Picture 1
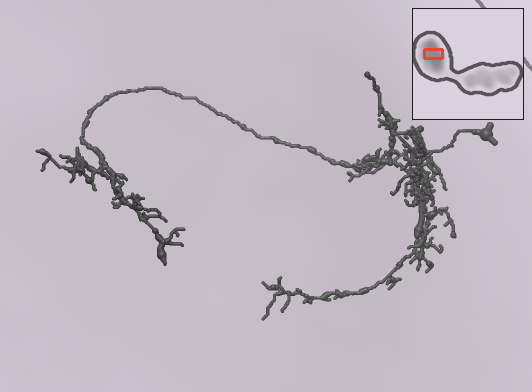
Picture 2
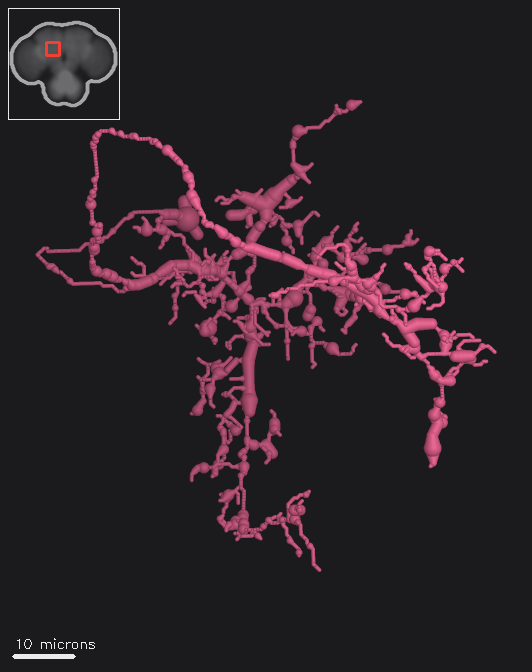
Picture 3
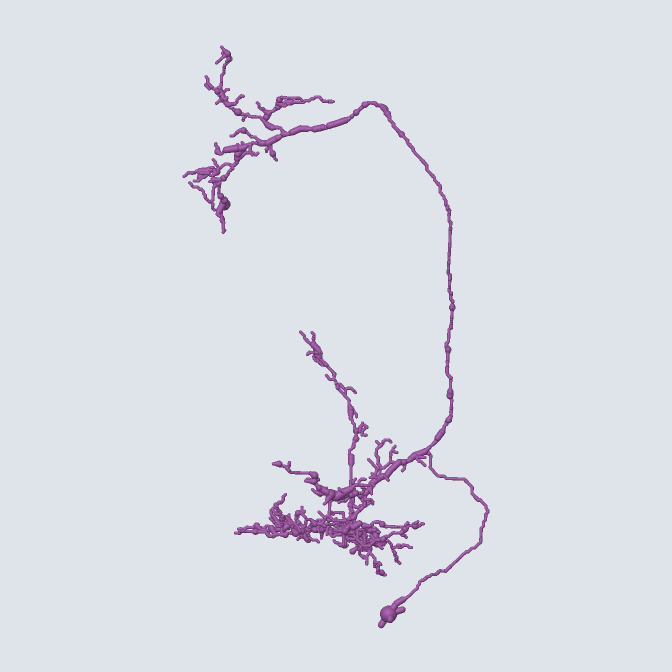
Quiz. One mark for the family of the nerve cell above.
hemilineage VLPp&l1_posterior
